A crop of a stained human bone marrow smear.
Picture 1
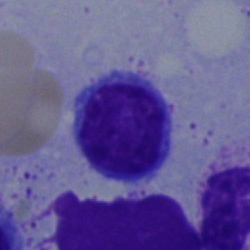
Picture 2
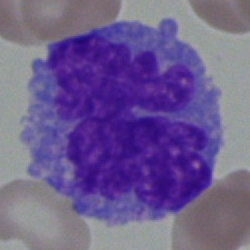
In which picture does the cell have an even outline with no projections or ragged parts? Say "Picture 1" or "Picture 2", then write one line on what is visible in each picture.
Picture 1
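In picture 1: The cell has a round, smooth outline.
In picture 2: The cell is roughly round with a finely knobbly edge.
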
